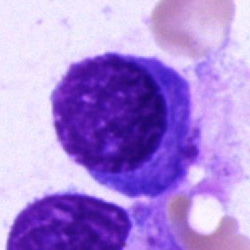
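Plasma cell in the middle of a stained human bone marrow smear under the light microscope. Its outline is roughly round and smooth. The nucleus is off-centre, displaced toward the upper left of the cell. A moderate rim of cytoplasm surrounds it, widest on the right side, and contains no visible granules.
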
